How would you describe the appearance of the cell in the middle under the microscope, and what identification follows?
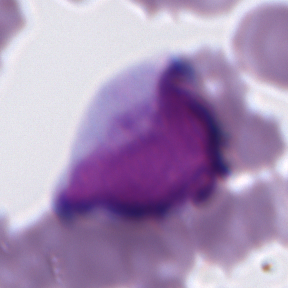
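Nucleus fills lower and right part of cell. Darker blue-purple rim along right nuclear edge. Cytoplasm without distinct granules. Outline irregular and angular, not round. Cell: myeloblast.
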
